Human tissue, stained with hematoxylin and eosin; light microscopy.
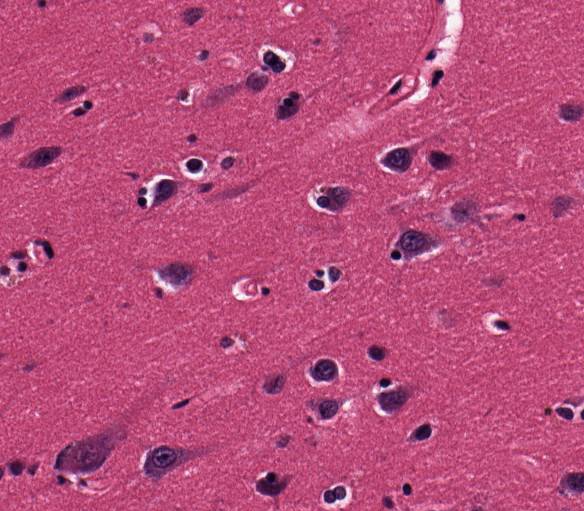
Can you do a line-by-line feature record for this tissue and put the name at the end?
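Neuropil: pink, finely fibrillary, whole field
Cells: scattered singly
Neurons: largest cells, round pale nuclei, distinct dark nucleoli, purple cytoplasm
Halos: clear, empty, separating many cells from neuropil
Absent: epithelium, glands, fat cells
Name: cerebral cortex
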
